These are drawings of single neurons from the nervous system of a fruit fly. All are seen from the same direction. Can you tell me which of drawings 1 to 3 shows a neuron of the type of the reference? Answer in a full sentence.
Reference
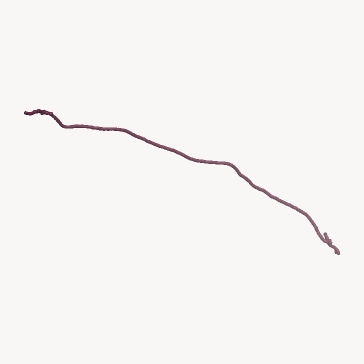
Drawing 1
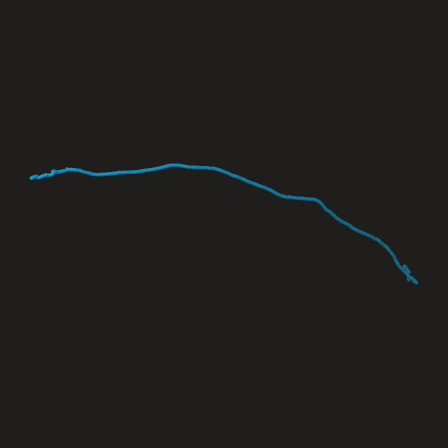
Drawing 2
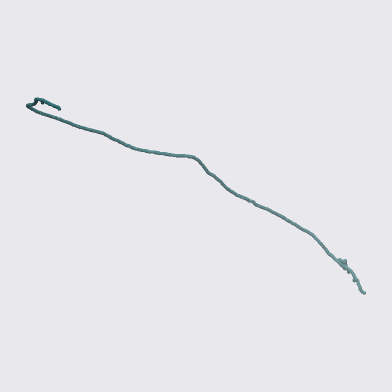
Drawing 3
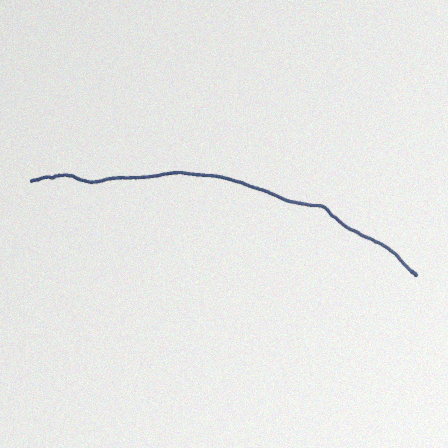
Drawing 2 is of the same cell type.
